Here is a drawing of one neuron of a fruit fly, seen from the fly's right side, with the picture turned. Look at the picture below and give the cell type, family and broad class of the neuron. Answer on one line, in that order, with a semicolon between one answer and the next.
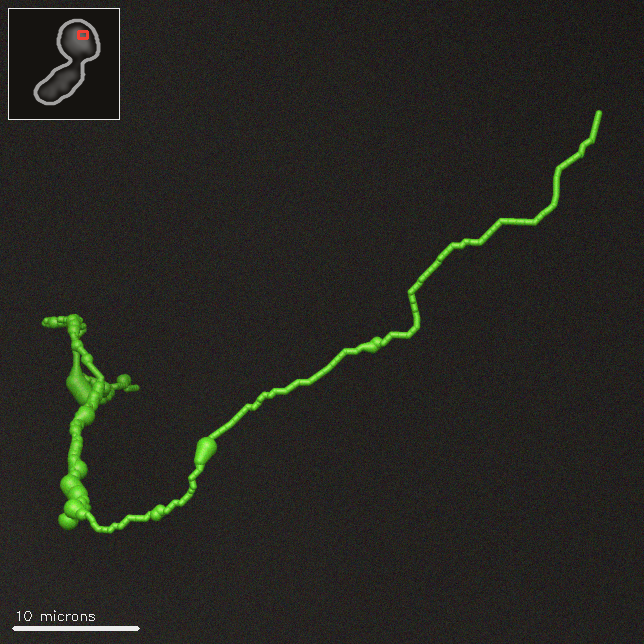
HRN_VP4; class hygrosensory; sensory neuron entering the brain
